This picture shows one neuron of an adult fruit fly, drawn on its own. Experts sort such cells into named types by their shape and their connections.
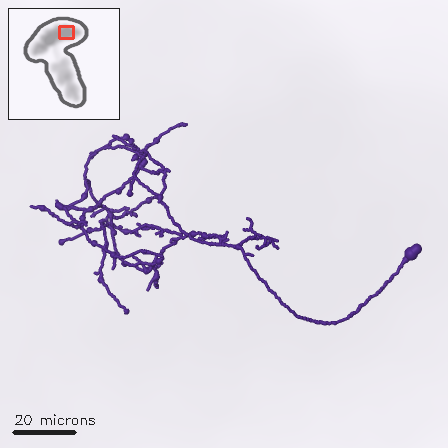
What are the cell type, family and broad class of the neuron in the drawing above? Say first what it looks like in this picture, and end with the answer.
Its cell body lies on the right of the picture. By the scale bar it is about 130 microns wide in this view. The picture shows dozens of branch ends. It is of cell type CB2937. Its family is hemilineage SLPad1_posterior. This is a central-brain intrinsic neuron.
